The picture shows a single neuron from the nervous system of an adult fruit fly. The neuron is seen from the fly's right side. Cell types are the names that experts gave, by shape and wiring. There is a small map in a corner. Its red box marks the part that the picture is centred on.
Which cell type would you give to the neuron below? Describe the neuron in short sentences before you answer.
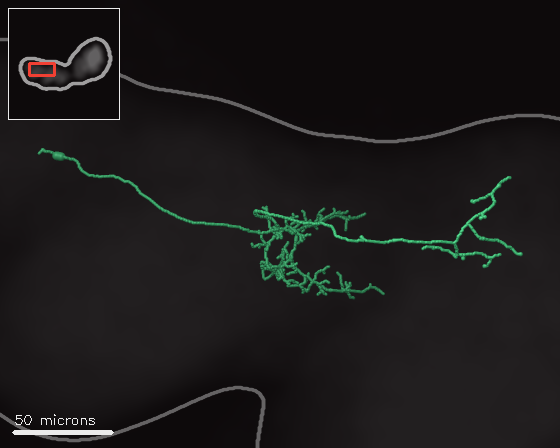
From left to right in the picture it spans about 250 microns. Dozens of branch ends can be seen. This is a nerve-cord intrinsic neuron. It is of cell type IN07B094_c.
